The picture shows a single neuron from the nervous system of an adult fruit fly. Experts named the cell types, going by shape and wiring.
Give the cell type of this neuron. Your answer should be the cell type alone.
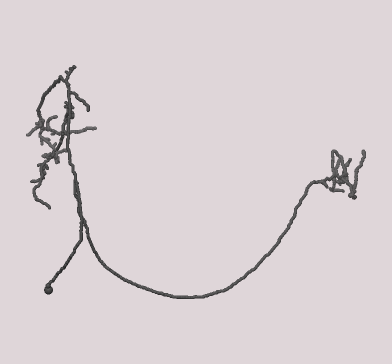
PLP046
